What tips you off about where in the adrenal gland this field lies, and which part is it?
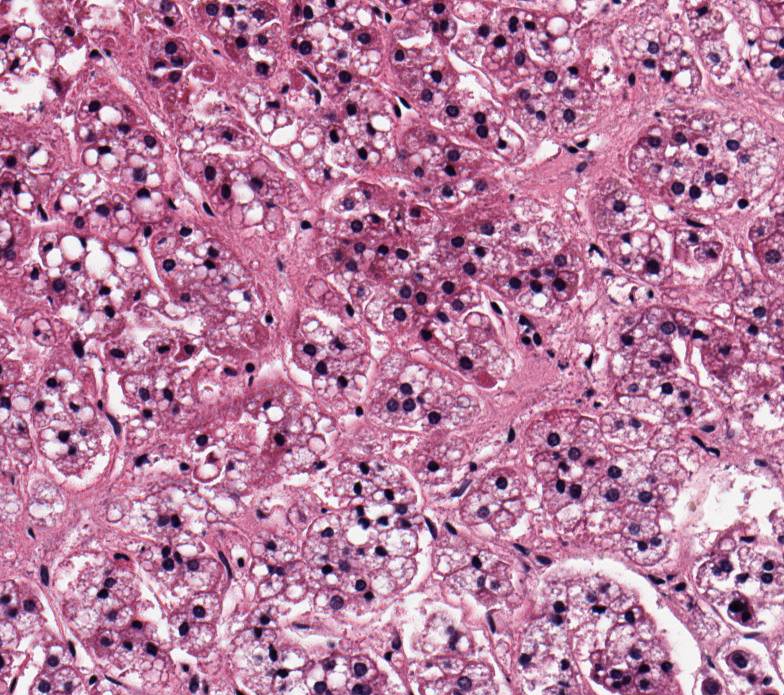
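The field shows zona fasciculata. What decides it is the abundant cytoplasm holding many clear round vacuoles of differing sizes, with round, dark nuclei set centrally.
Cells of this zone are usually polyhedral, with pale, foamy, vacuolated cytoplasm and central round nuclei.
Across the field the cells sit in rounded nests divided by thin septa, and their nuclei are mostly similar in size.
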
